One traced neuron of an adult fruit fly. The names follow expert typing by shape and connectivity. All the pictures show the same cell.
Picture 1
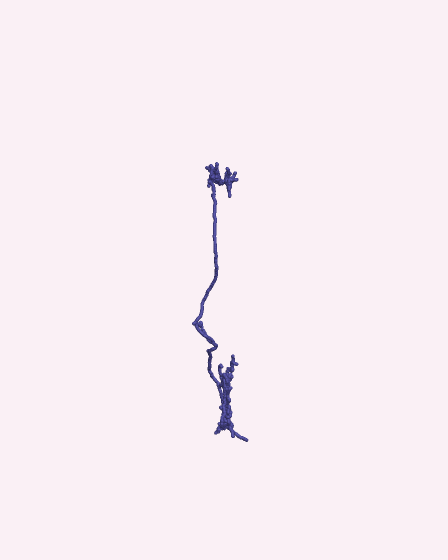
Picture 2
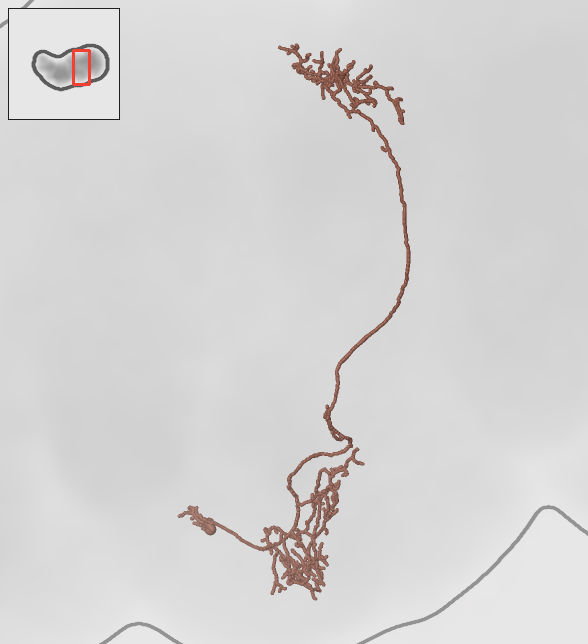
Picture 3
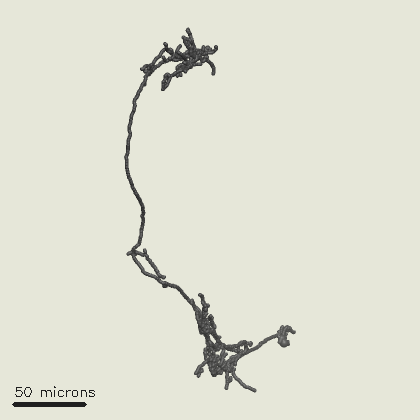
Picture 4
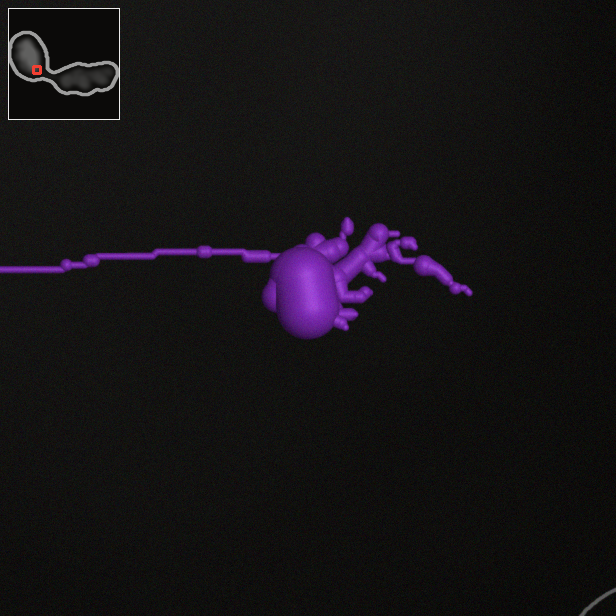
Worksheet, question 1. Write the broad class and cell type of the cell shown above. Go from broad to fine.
central-brain intrinsic neuron; GNG631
